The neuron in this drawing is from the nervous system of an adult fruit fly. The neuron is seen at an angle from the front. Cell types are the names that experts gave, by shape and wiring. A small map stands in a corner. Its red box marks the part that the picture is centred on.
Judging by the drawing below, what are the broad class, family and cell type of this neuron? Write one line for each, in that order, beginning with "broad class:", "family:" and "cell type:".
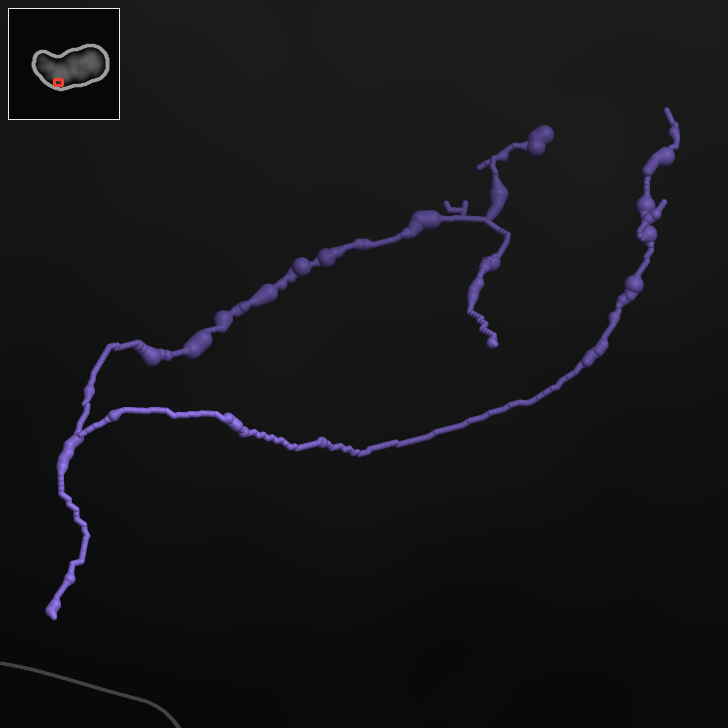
broad class: sensory neuron entering the nerve cord
family: class gustatory
cell type: LgLG2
